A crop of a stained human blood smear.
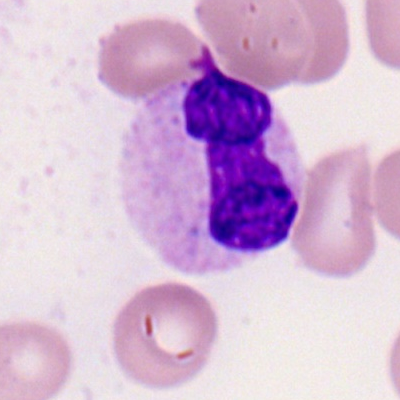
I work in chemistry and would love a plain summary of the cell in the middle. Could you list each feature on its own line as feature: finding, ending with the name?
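Outline: roughly round, I'd say, with a smooth edge
Nucleus: lying against the right side of the cell
Nucleoli: I find none visible
Granules: fine, pinkish-lilac, scattered through the cytoplasm
Name: segmented neutrophil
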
